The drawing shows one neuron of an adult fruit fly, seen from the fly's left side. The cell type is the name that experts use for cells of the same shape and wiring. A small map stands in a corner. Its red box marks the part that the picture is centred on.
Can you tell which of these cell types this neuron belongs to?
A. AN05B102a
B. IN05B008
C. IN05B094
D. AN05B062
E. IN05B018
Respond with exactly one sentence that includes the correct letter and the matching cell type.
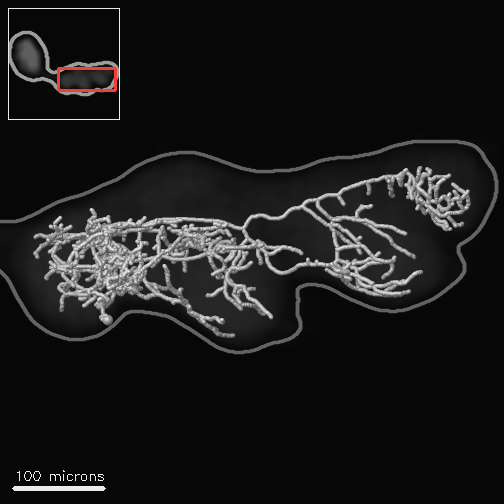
The cell type of the neuron is IN05B094, listed as option C.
